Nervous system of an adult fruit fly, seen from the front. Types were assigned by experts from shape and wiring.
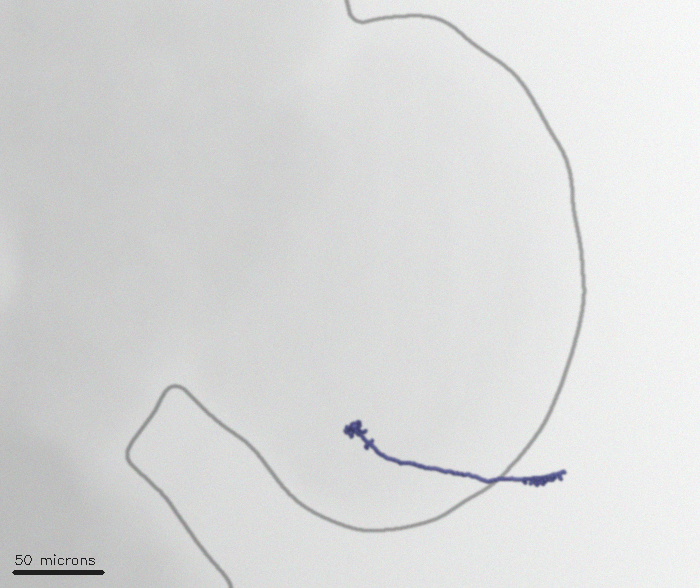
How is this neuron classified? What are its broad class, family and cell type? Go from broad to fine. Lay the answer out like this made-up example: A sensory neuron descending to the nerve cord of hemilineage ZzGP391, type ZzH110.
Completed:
An optic-lobe intrinsic neuron of the L family, type L3.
